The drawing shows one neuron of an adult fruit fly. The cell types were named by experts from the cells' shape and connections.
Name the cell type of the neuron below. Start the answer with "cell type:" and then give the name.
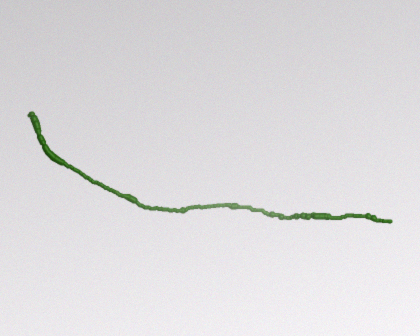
cell type: R8p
